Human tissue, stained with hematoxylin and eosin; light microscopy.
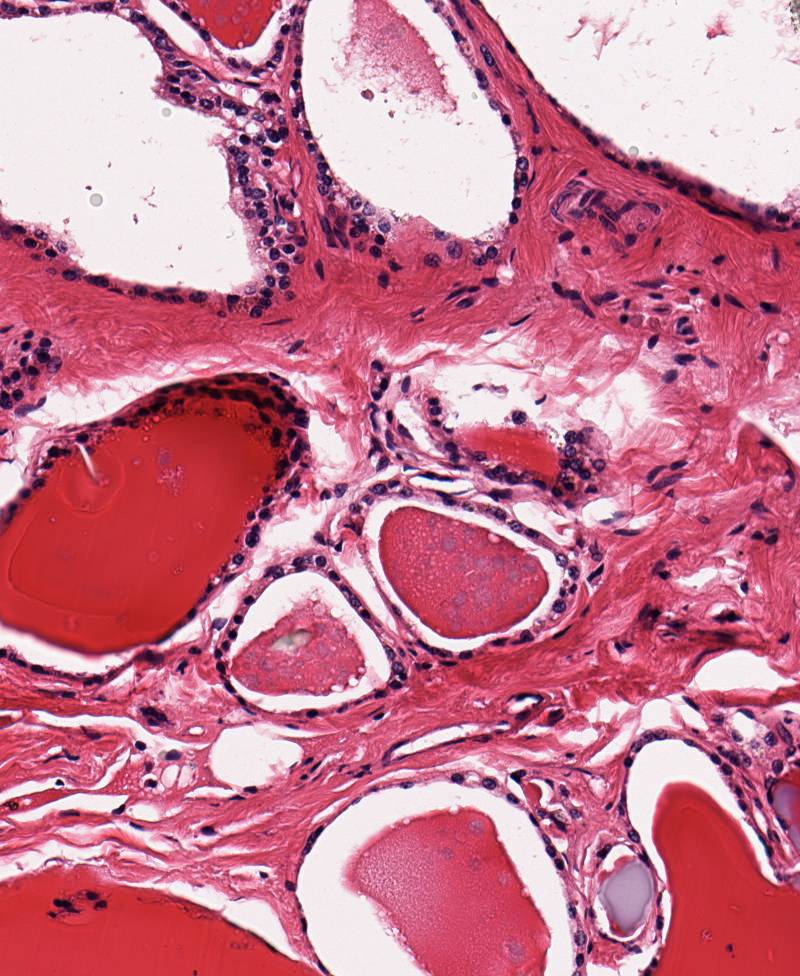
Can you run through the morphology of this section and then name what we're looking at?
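You've got rounded to oval spaces of widely varying size scattered about, with bands of stroma between. The big ones along the top are mostly empty and pale, just wisps of faint pink. They're lined by a single layer of flattened to low cuboidal cells with small dark round nuclei. Just right of centre, an oval space has red content with many small pale round vacuoles. It's thyroid.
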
